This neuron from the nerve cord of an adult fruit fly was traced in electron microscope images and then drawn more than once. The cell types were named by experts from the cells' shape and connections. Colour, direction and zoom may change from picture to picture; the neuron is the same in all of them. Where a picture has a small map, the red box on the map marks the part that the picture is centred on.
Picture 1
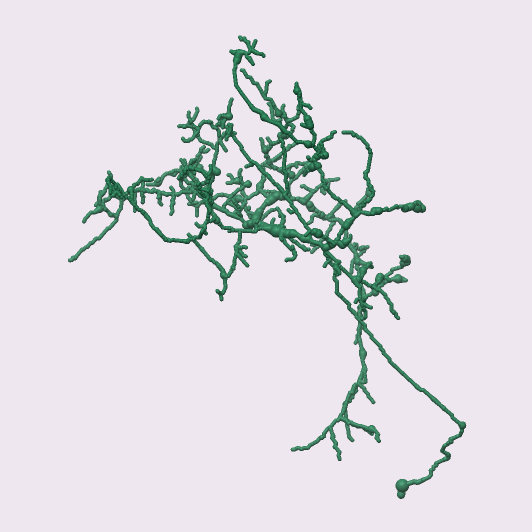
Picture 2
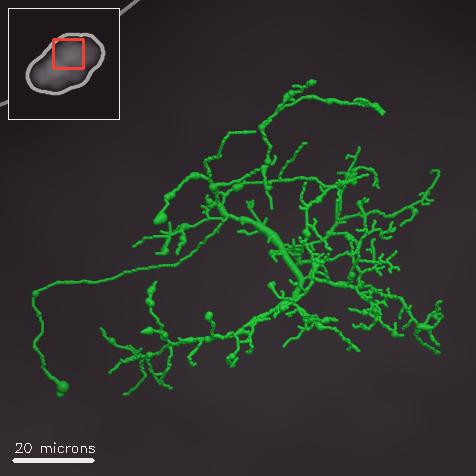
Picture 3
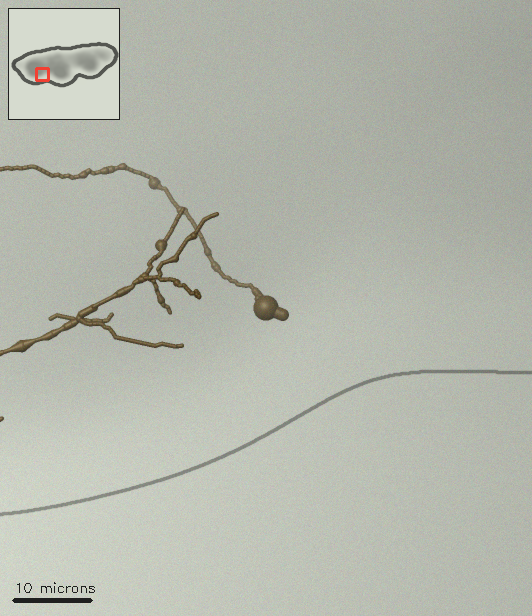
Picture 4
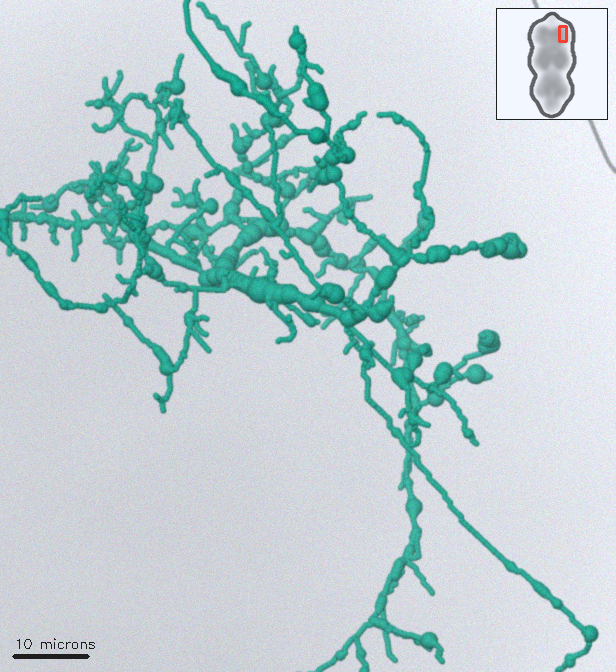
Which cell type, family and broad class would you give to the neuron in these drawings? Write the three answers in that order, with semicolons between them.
IN20A.22A029; hemilineage 20A.22A; nerve-cord intrinsic neuron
